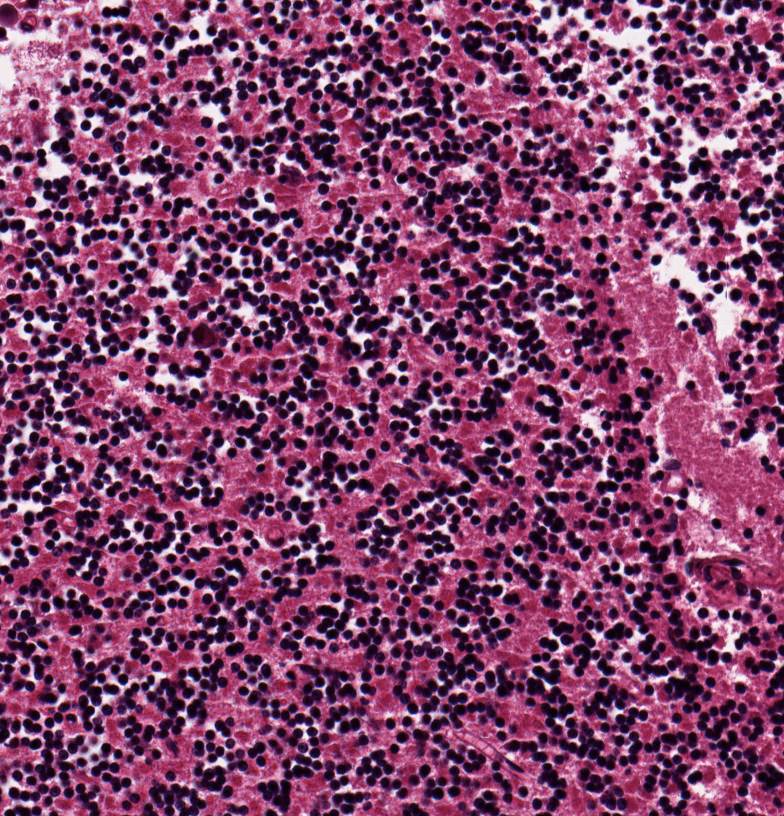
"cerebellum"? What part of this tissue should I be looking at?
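This tissue is cerebellum.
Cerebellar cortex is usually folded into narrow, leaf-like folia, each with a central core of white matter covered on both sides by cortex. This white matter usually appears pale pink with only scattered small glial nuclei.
Unlike that pale, sparsely nucleated white matter, this field is crowded densely and fairly evenly, almost throughout, with small, round, dark nuclei that have very little visible cytoplasm. Irregular patches of finely granular pink material lie between the nuclei. No epithelium, glands or fat cells appear.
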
